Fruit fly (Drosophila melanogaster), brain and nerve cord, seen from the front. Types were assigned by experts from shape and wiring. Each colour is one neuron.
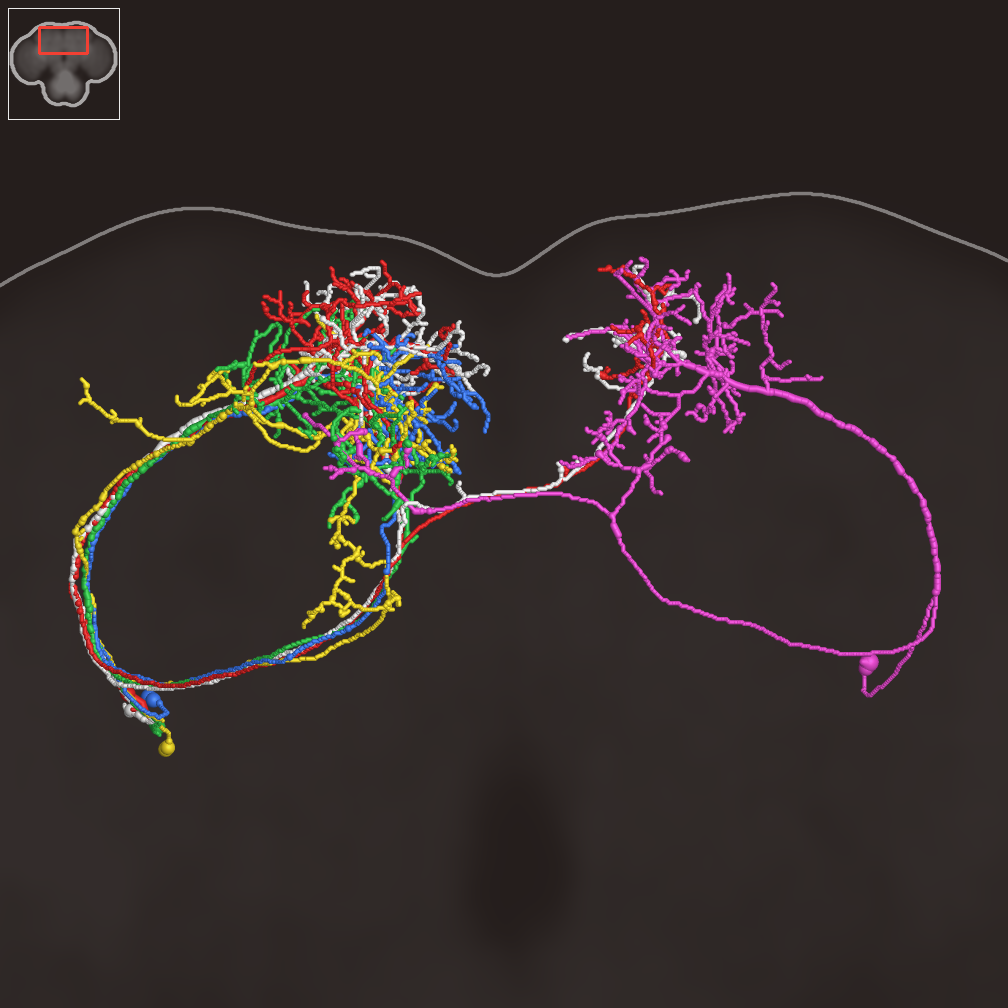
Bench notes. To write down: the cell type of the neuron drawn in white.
CB1346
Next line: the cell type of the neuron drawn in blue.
SMP566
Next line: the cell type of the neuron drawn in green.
SMP562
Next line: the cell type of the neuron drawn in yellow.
SMP567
